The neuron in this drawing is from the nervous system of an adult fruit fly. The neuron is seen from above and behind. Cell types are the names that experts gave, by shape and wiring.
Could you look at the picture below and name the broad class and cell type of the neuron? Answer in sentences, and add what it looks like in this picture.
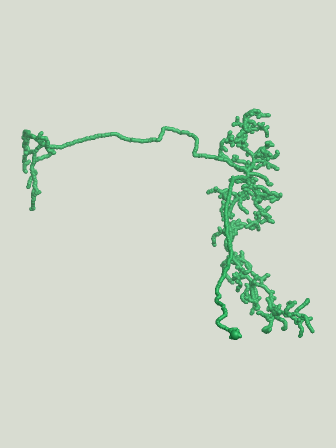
This is a central-brain intrinsic neuron. The cell type is LAL194. The picture shows dozens of branch ends. As drawn here it is wider than it is tall.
